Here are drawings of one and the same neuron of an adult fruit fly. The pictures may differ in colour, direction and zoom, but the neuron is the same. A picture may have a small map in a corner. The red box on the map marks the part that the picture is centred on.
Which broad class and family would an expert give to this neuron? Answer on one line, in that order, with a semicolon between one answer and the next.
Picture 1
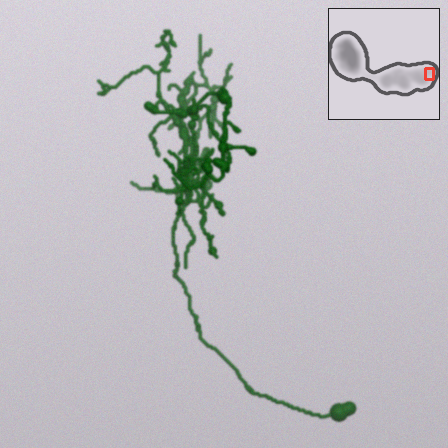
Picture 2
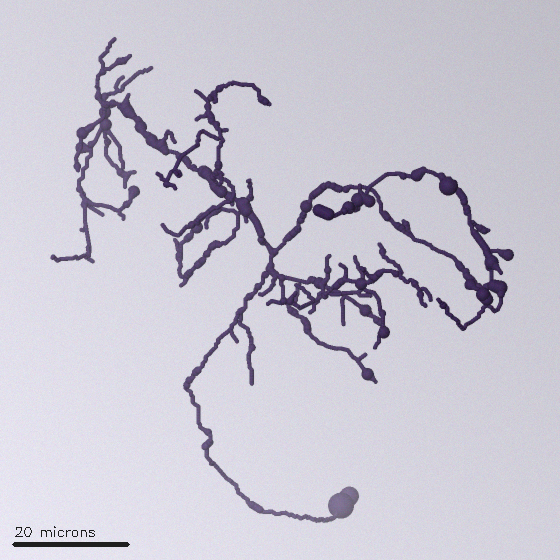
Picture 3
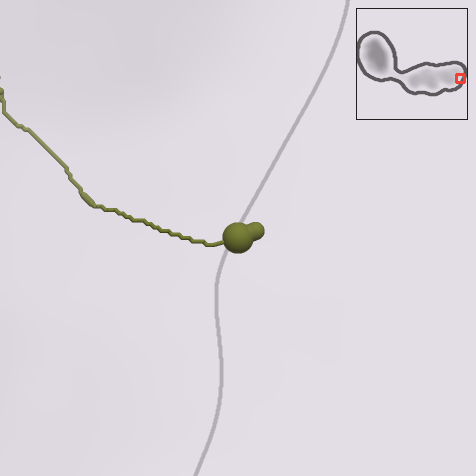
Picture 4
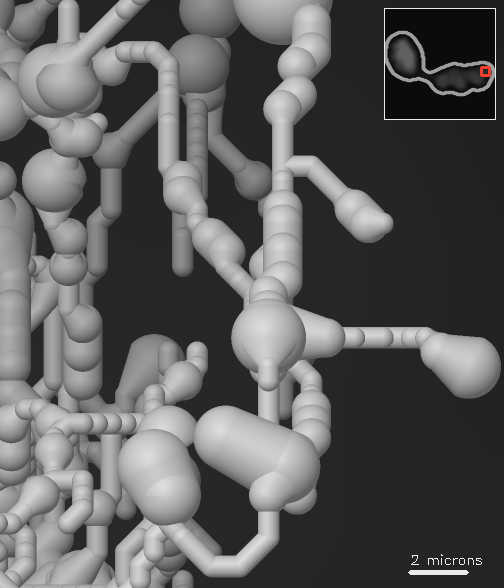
nerve-cord intrinsic neuron; hemilineage 02A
